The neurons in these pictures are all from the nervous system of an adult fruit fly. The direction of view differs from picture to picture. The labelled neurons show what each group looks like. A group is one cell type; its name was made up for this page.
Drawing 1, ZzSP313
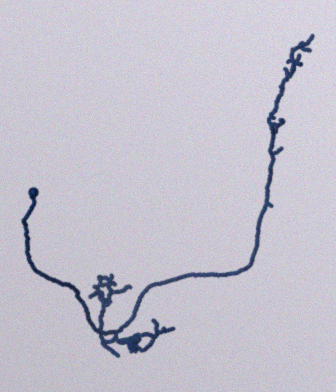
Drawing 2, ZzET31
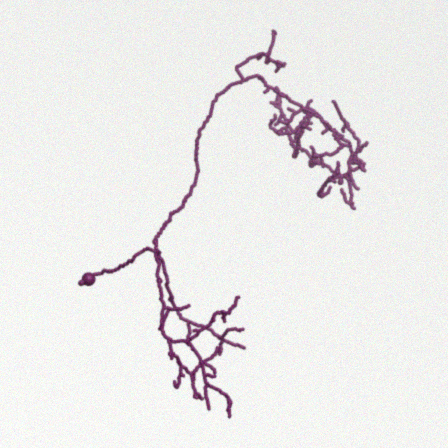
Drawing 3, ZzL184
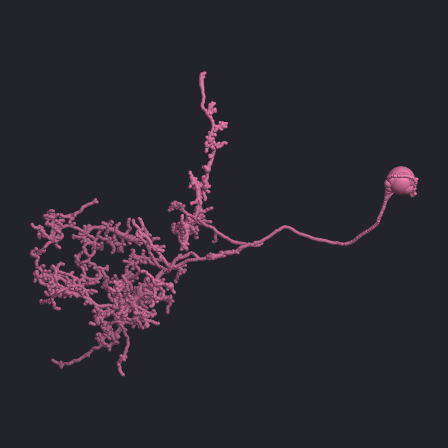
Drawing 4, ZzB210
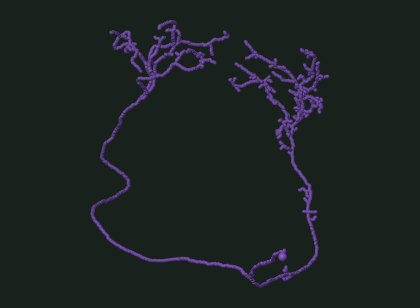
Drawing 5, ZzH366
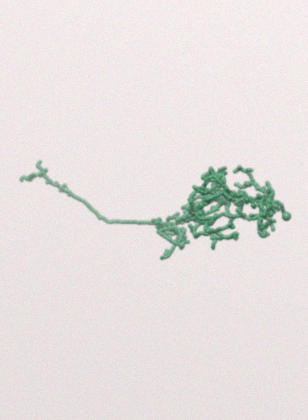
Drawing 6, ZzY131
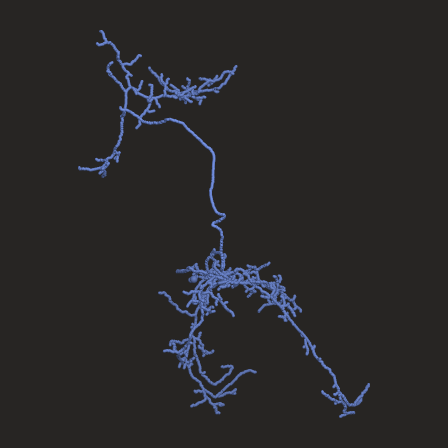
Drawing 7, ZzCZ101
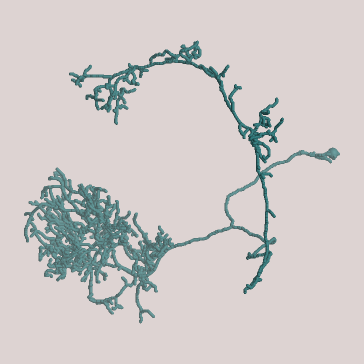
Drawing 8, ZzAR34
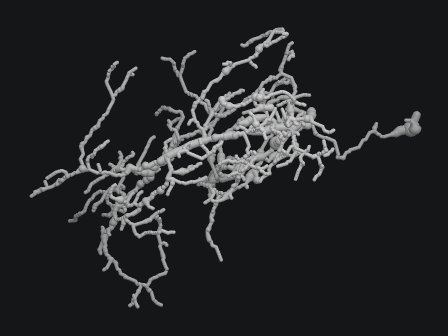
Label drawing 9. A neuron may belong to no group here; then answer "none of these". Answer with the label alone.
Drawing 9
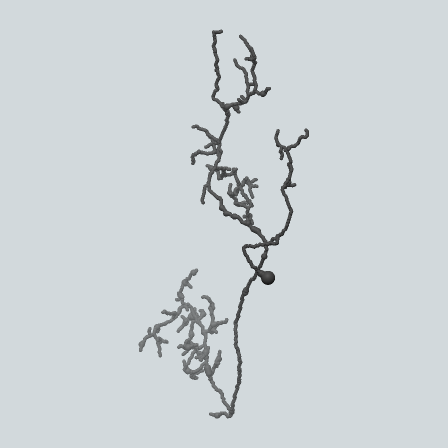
ZzET31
